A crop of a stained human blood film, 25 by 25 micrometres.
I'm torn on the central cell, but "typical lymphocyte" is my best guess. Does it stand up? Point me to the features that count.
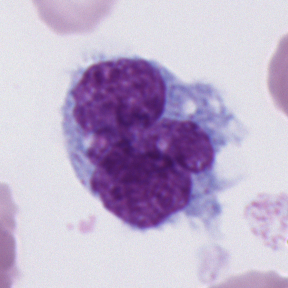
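Look first at the upper right of the cytoplasm, where a few small clear vacuoles sit.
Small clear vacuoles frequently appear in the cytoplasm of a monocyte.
So this cell is a monocyte, and typical lymphocyte is not the right name. Now follow the edge: it is ragged and frayed rather than smooth, most clearly on the right side. The cytoplasm is a pale greyish blue, and most of it lies to the right of the nucleus. The nucleus measures about 15 by 11 micrometres and fills about 70% of the cell's area. You won't find distinct coarse granules in the cytoplasm.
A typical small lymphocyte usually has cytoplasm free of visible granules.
That absence of granules therefore does not separate the two names. A separate platelet lies near the cell at the lower right without touching it.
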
